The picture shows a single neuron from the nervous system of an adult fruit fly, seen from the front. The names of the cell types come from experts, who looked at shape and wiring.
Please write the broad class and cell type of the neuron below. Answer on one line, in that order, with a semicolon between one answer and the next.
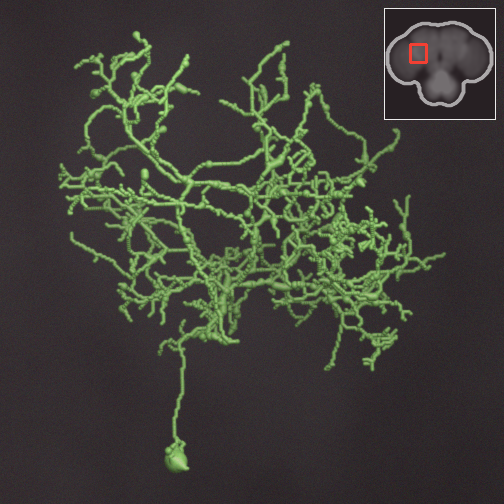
central-brain intrinsic neuron; AVLP372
